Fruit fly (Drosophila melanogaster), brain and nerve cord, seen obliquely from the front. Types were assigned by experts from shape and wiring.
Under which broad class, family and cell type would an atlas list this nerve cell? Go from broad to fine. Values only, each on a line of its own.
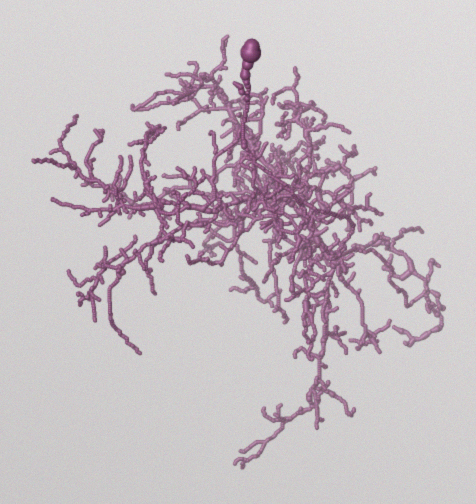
nerve-cord intrinsic neuron
hemilineage 17A
IN17A061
